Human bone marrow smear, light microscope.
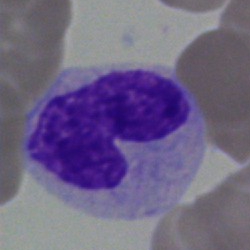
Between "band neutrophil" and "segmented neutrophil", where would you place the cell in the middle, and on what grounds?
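Band neutrophil.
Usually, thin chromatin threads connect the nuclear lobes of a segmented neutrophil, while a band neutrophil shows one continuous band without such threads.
Checking the rest in order: the chromatin is coarse and clumped, with small paler patches; no nucleoli are visible; the cytoplasm is widest below and to the right of the nucleus; and it contains no coarse granules.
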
